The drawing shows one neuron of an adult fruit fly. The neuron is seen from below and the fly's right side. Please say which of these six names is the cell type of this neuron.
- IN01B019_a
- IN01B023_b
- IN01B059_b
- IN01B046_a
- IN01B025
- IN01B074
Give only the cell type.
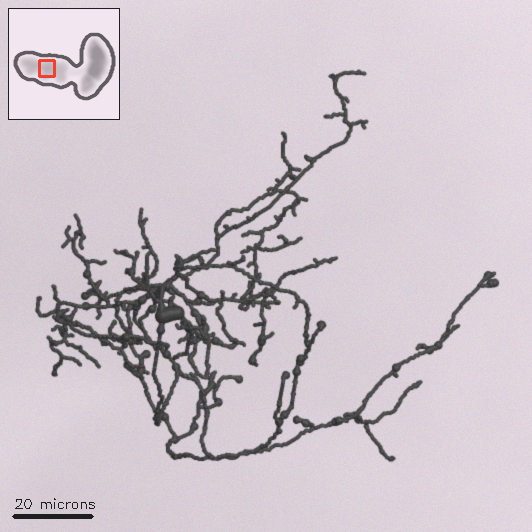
IN01B046_a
